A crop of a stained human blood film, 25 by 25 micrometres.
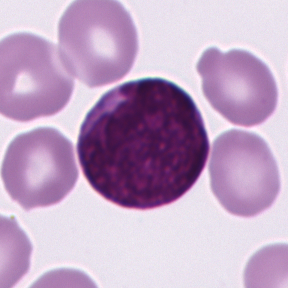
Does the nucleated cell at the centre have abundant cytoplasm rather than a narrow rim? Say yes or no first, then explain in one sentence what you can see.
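No. The cytoplasm is only a narrow rim, widest as a crescent at the upper left.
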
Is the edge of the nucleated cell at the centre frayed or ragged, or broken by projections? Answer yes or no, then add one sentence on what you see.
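No. The cell outline is smooth and round, without projections.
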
